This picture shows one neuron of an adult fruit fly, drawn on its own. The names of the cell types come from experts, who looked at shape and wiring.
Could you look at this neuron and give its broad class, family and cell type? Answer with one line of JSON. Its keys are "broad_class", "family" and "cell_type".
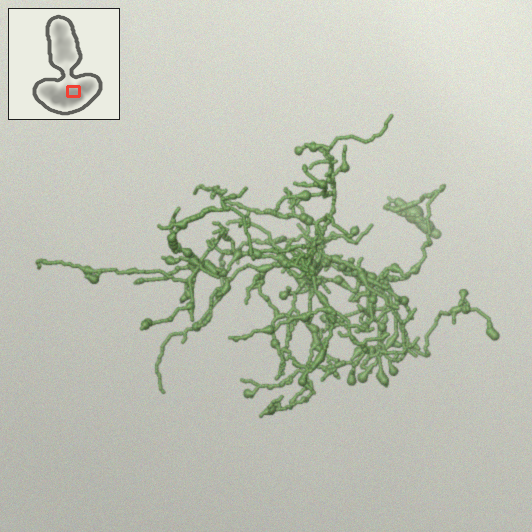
{"broad_class": "central-brain intrinsic neuron", "family": "hemilineage VLPp&l1_posterior", "cell_type": "PLP173"}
